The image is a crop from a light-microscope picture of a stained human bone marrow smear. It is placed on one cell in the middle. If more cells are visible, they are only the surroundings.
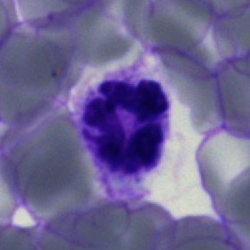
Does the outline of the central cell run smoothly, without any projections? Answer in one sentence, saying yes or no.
No, this cell is bounded by a rough outline.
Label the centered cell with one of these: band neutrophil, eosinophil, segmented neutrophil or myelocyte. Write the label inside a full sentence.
The center cell of this crop is a segmented neutrophil.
